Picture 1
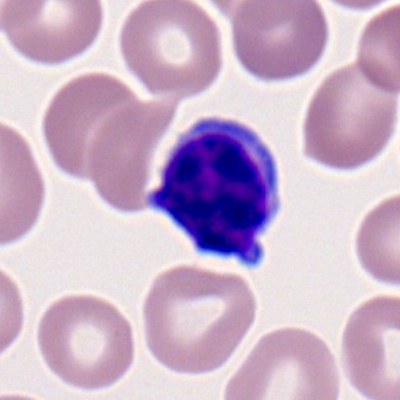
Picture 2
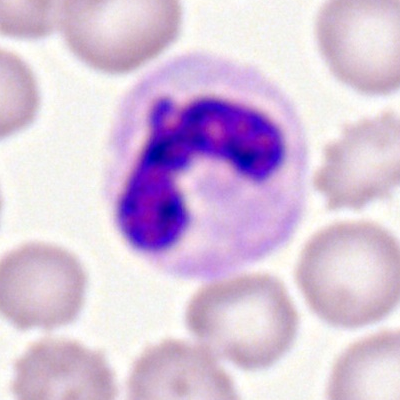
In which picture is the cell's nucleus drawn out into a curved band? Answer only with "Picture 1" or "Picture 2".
Picture 2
